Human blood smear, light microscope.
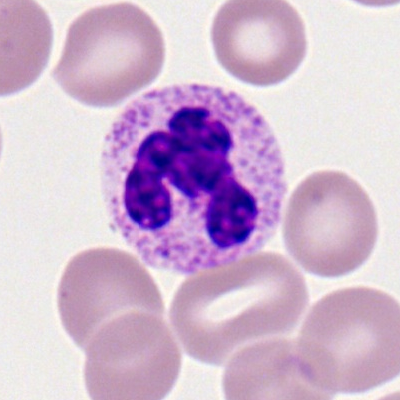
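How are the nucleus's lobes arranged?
They form an arch, with the two end lobes hanging downward.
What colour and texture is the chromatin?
Dark purple and coarsely clumped.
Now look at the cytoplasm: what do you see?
Plenty of pale pink cytoplasm, filled with fine lilac granules.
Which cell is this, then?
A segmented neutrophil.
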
